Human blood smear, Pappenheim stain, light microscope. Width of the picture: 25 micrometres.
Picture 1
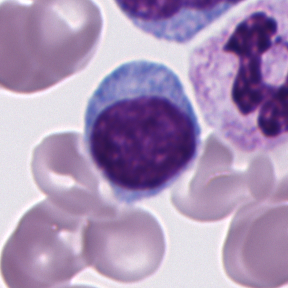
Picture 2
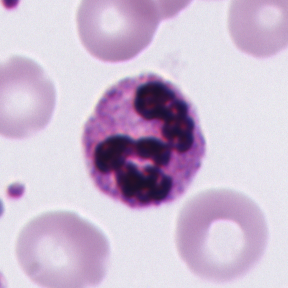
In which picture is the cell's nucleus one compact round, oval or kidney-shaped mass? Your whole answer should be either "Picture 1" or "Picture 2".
Picture 1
